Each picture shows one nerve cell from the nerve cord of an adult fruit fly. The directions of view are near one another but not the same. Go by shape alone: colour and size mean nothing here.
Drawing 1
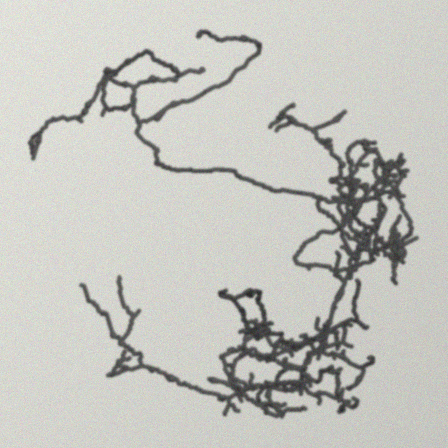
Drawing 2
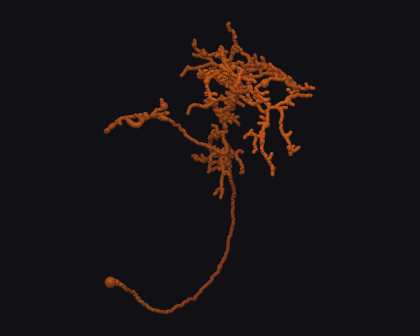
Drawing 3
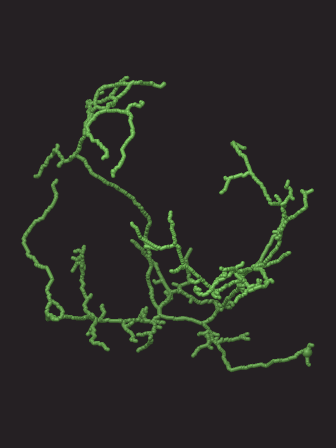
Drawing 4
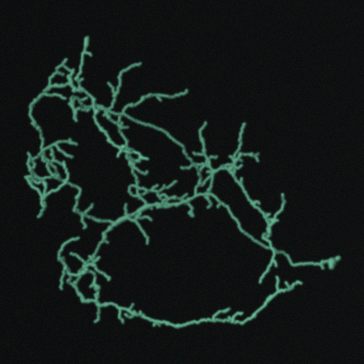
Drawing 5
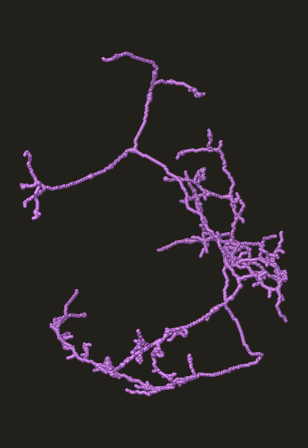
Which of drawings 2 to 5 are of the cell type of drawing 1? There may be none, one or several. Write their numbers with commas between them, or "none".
none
